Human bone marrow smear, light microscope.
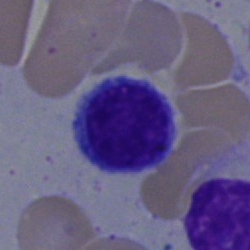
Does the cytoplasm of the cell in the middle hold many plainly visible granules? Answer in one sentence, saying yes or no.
No, no visible granules are present in the cytoplasm of the cell.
